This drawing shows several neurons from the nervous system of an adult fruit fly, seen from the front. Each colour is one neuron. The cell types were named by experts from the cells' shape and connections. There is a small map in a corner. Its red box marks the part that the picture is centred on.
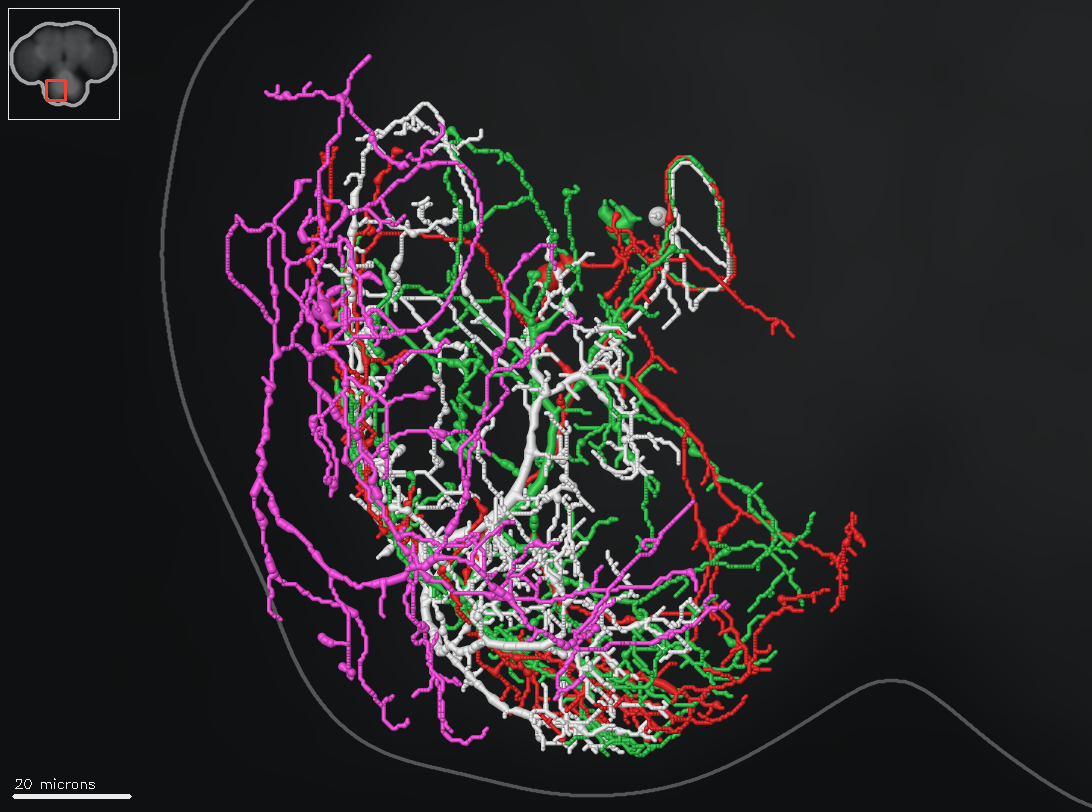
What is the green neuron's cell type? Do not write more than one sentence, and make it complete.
It is IN03A038 that this neuron is, by cell type.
